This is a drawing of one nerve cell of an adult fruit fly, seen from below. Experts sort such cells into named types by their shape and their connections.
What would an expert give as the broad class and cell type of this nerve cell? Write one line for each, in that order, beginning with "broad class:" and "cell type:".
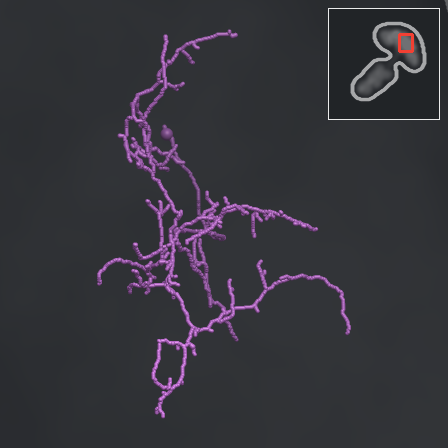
broad class: central-brain intrinsic neuron
cell type: SMP427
